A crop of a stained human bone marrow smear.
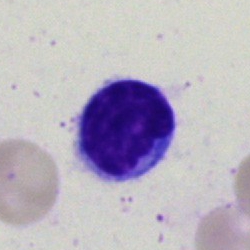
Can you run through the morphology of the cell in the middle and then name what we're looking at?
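Roughly round outline on this one. The chromatin's dark purple and dense, with coarse clumps, and I can't make out a distinct nucleolus in the nucleus. No granules in the cytoplasm either. It's a lymphocyte.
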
